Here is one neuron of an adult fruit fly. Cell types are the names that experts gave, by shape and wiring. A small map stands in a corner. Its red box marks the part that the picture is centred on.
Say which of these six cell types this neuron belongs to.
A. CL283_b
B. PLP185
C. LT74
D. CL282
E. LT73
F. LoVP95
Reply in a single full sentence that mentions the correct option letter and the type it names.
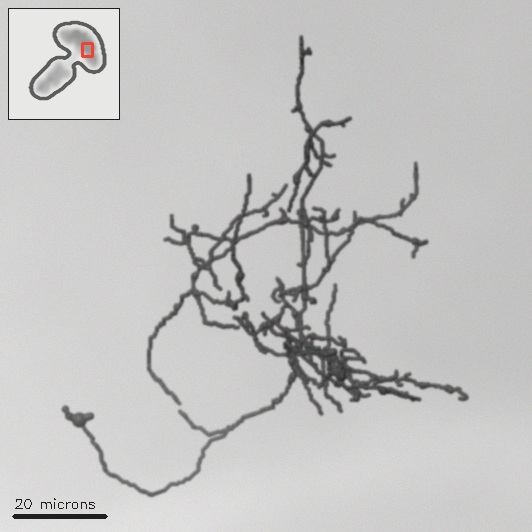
The neuron, by cell type, is PLP185, option B.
